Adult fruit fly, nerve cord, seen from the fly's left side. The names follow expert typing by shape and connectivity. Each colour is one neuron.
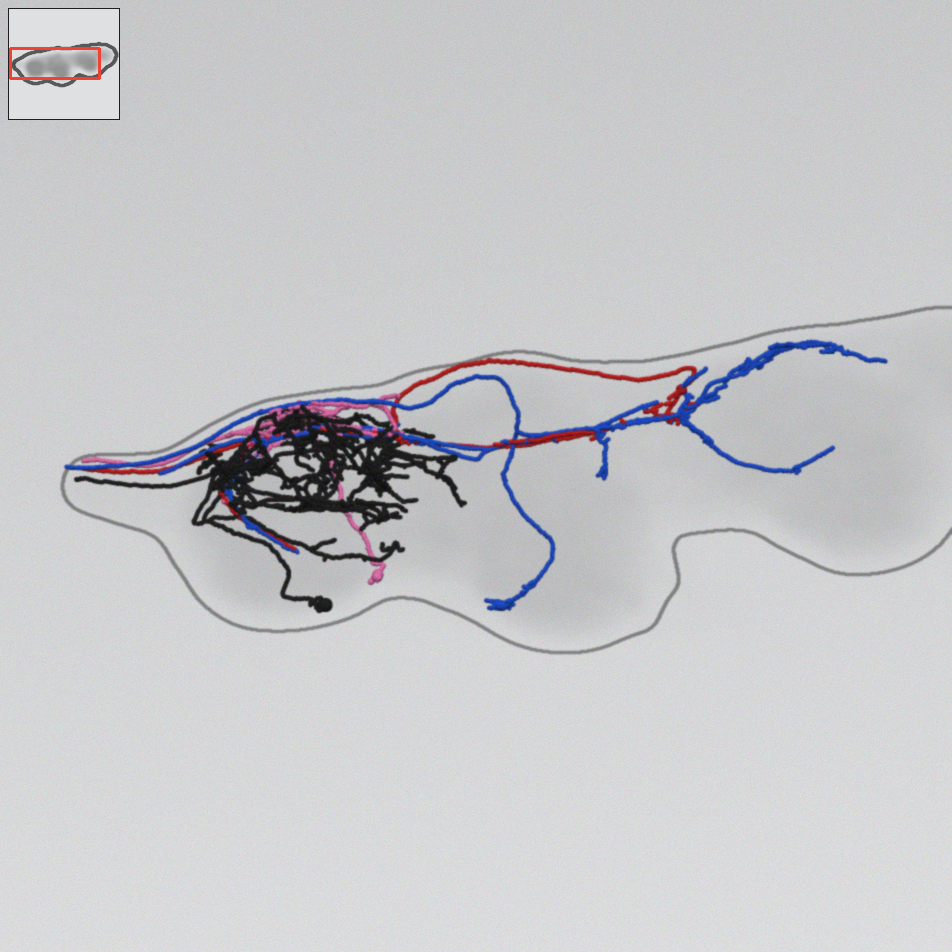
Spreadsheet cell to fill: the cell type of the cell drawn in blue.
AN27X018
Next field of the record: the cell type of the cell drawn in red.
ANXXX338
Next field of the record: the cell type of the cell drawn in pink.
AN06A027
